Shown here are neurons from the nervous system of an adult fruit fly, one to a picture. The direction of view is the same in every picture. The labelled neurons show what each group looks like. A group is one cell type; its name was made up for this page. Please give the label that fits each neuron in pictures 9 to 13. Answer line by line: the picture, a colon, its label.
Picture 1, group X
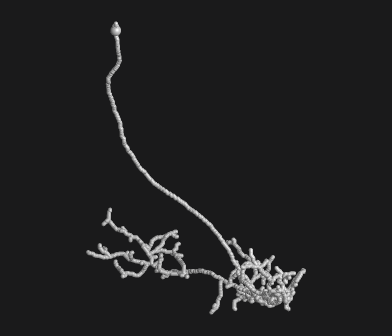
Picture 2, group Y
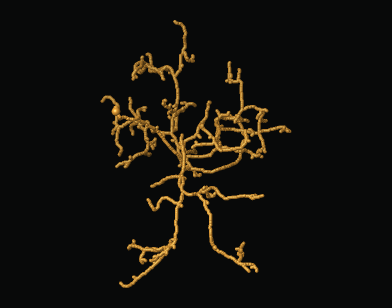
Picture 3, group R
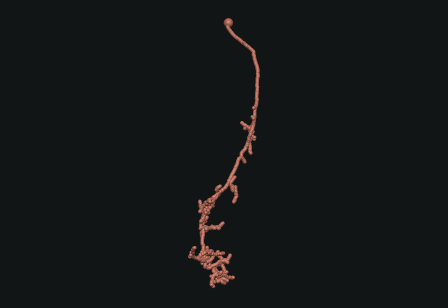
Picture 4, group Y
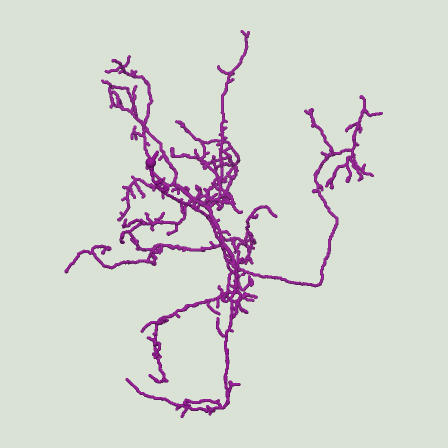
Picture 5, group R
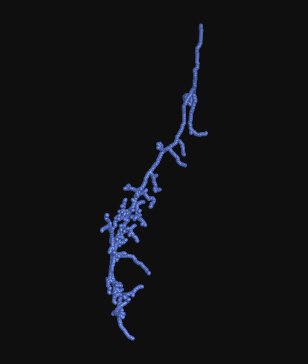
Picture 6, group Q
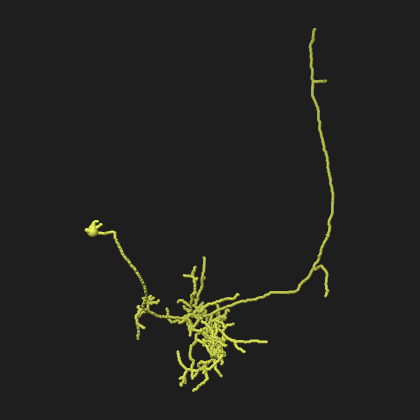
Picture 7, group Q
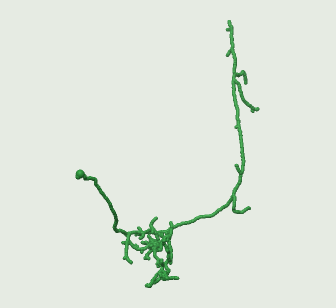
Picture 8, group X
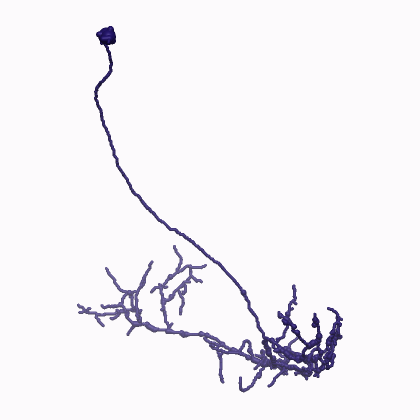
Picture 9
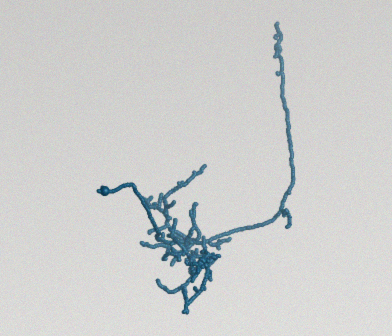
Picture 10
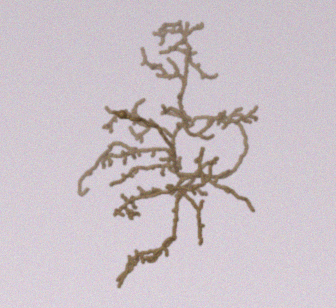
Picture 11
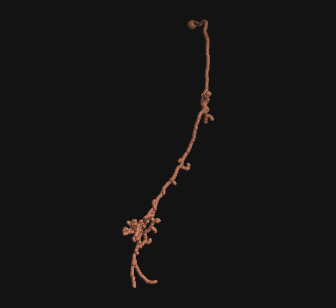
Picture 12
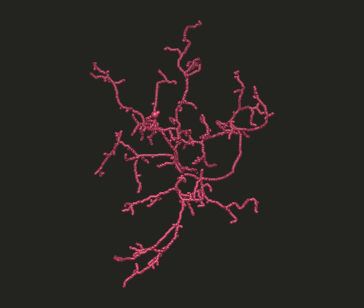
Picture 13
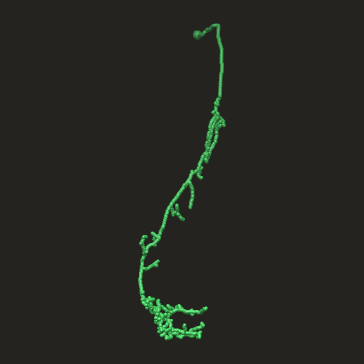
9: group Q
10: group Y
11: group R
12: group Y
13: group R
